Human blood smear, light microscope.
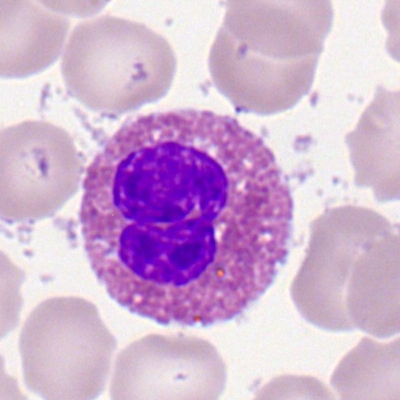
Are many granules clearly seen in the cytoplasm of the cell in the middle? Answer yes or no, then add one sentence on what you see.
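Yes. The cytoplasm is packed with coarse pink-orange granules.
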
